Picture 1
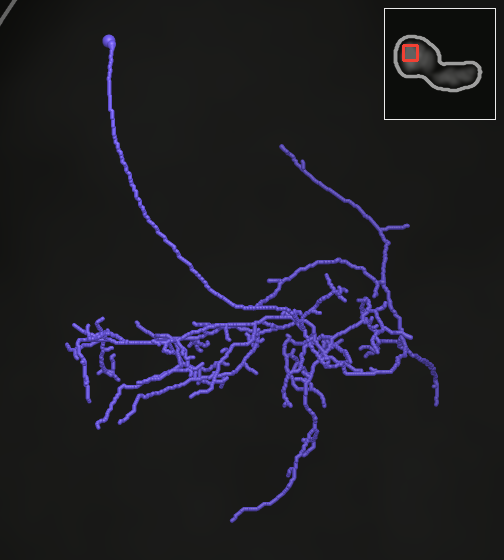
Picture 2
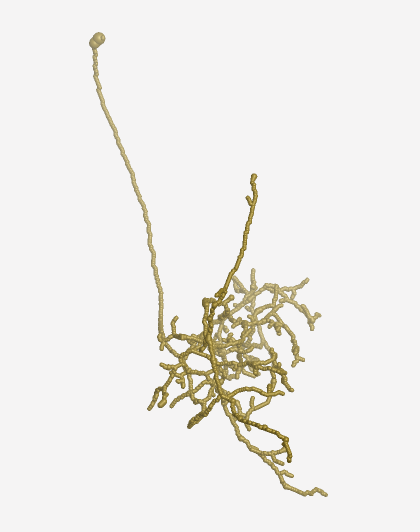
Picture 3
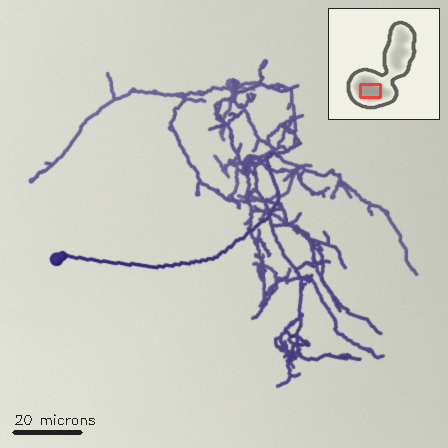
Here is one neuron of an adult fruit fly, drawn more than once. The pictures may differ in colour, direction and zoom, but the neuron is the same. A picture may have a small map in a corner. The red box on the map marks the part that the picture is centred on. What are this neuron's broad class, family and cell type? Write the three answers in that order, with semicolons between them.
central-brain intrinsic neuron; hemilineage LHl4_posterior; PLP099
